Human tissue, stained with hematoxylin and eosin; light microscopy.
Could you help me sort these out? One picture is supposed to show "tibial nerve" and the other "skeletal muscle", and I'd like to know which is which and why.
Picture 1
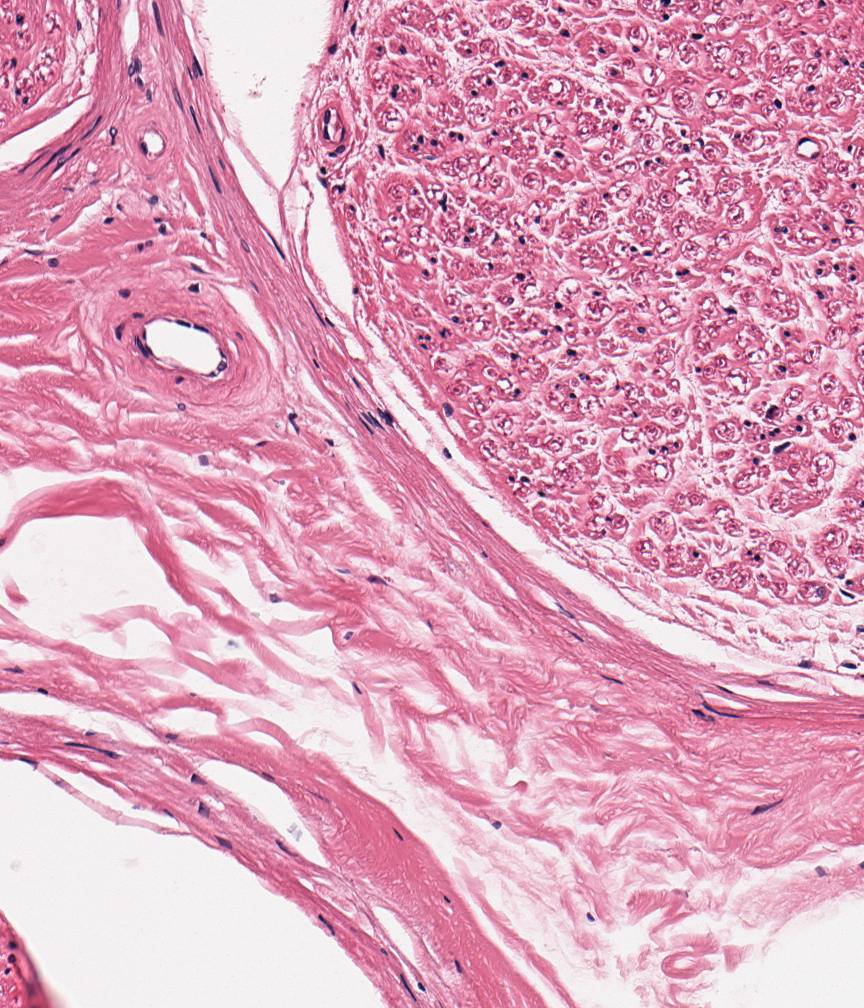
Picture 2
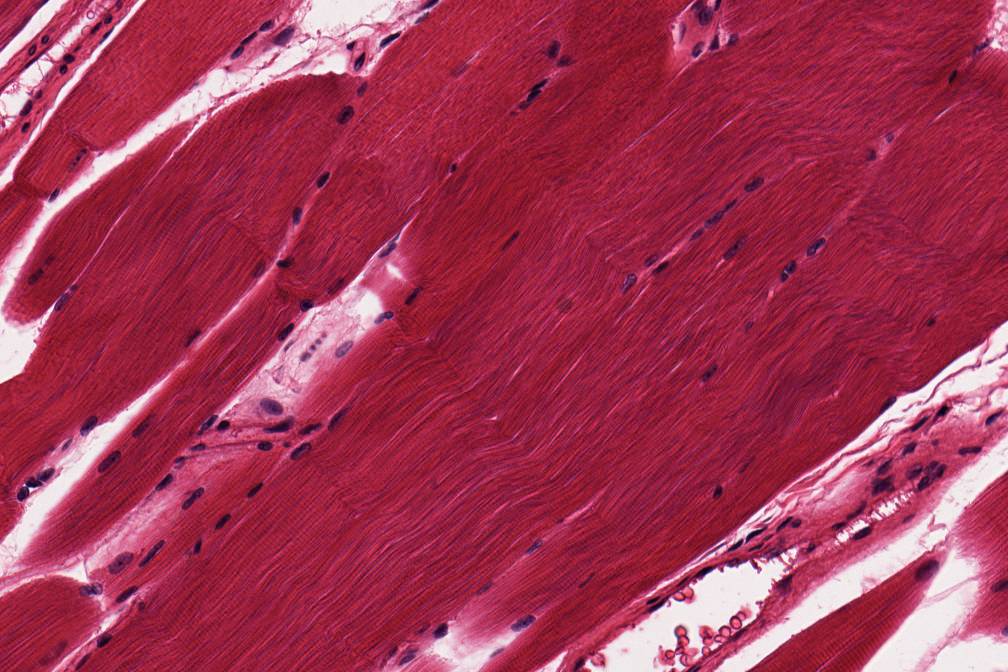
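Picture 1: tibial nerve. Picture 2: skeletal muscle. Picture 1 shows a large rounded bundle in the upper right, its fibres cut across, each a central axon inside a pale rim. Small dark nuclei are scattered singly among them, and a thin layer of flattened cells with elongated nuclei wraps the lower left border. Picture 2 shows fibres with fine cross-striations at right angles to their length. Dark, elongated oval nuclei, aligned with the long axis, lie at the fibre edges just beneath the surface. Pale, loose connective tissue strands lie between fibres.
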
